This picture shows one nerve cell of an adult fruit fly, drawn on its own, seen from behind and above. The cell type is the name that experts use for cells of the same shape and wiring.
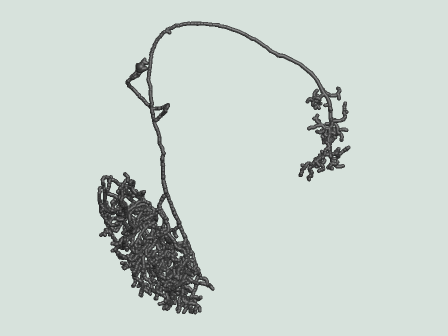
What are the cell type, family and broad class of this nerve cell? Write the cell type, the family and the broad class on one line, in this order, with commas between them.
LT51, hemilineage VPNl&d1_medial, visual projection neuron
